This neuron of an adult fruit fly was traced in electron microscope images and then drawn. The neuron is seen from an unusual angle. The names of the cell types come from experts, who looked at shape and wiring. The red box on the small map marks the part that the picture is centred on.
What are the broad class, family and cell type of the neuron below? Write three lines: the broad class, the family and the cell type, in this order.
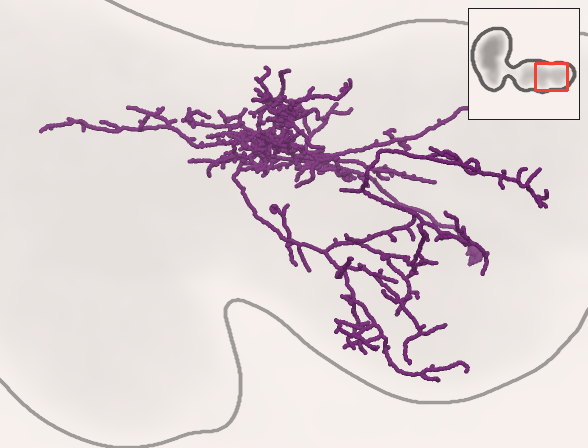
nerve-cord intrinsic neuron
hemilineage 07B
IN07B022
